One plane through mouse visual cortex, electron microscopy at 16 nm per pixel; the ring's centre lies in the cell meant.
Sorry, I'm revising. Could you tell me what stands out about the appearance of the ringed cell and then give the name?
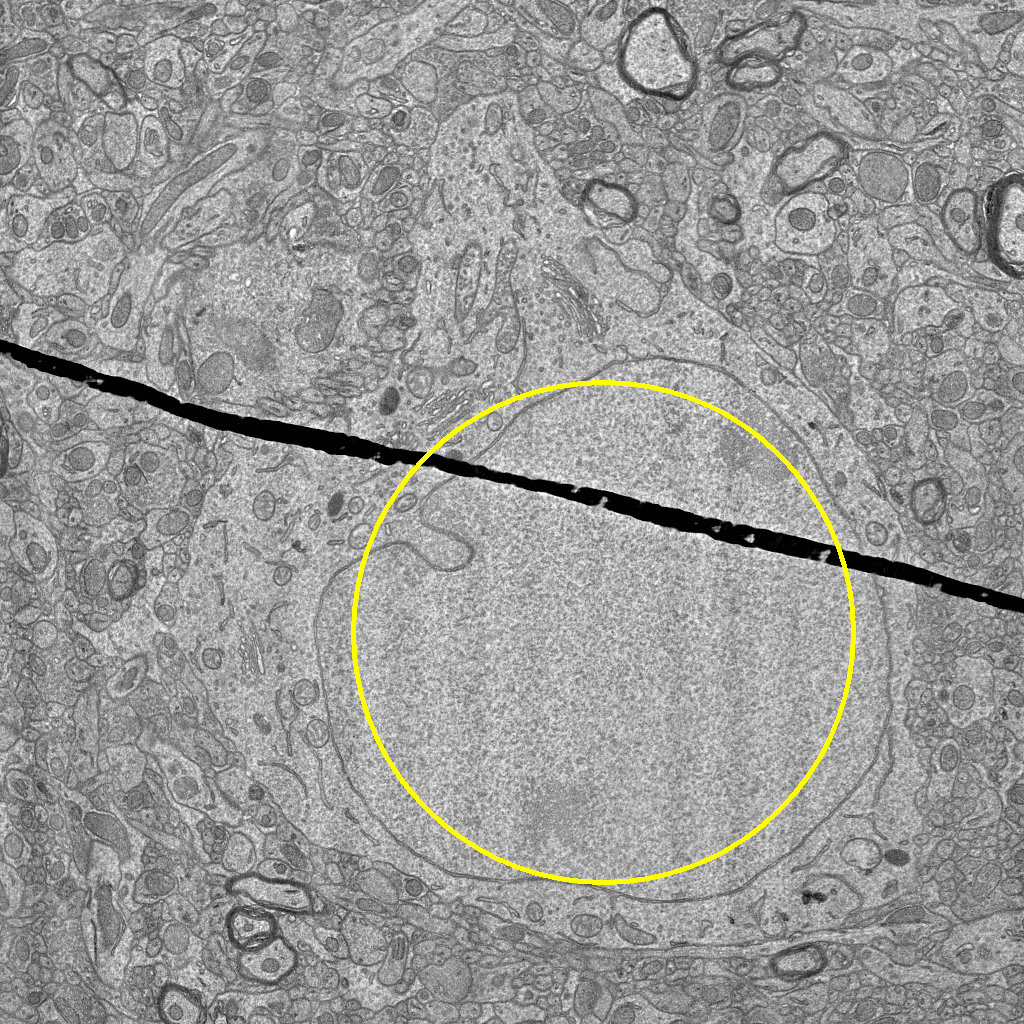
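Looking first at the nucleus, its envelope dips in once, in a deep, narrow fold at the upper left. The chromatin stays pale and finely dispersed all through, and I see no dark band along the envelope. Above the nucleus sit Golgi stacks. Around the body there is neuropil with myelinated axons, and no other cell body touches it. So this is an excitatory neuron.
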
